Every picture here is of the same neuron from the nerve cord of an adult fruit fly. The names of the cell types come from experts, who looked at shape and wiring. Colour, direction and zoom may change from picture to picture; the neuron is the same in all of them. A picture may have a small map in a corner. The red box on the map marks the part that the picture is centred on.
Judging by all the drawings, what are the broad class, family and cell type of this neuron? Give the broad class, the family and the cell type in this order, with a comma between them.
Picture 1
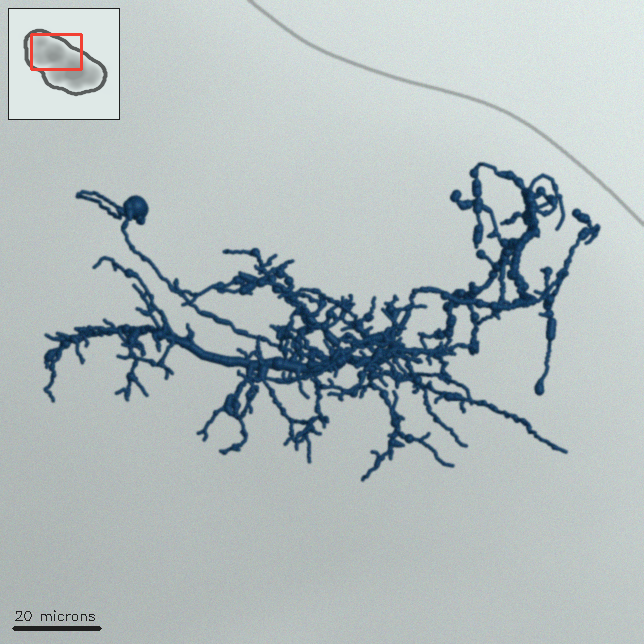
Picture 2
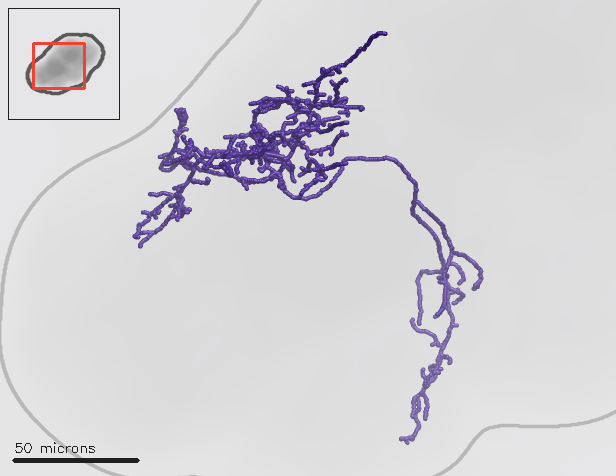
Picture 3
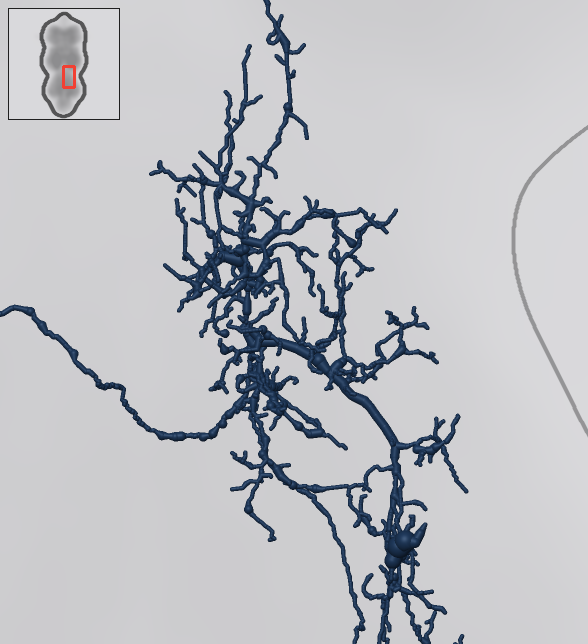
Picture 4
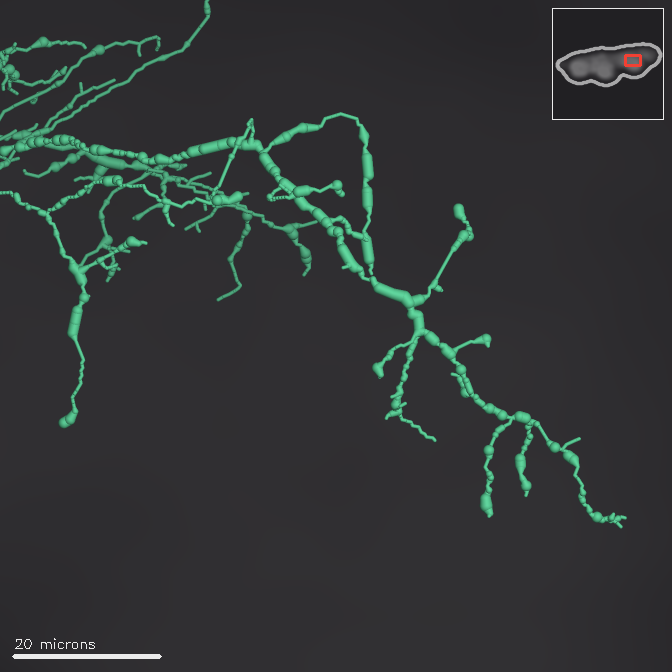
nerve-cord intrinsic neuron, hemilineage 18B, IN18B028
